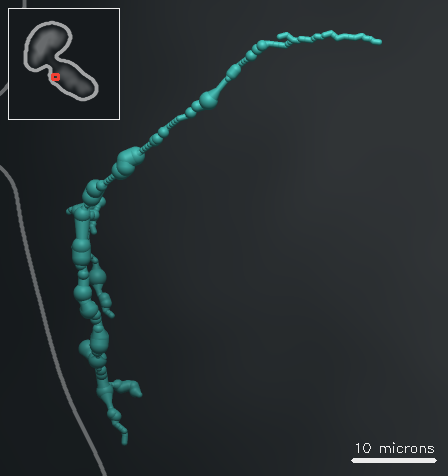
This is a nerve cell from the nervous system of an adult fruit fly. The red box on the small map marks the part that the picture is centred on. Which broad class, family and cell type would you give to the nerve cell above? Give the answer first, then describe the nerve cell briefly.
It is a sensory neuron entering the nerve cord. The name of its family is class mechanosensory tactile. Its cell type is SNta41. It is in the nerve cord and does not reach the brain. The drawing shows no cell body. It has a dozen or fewer branch ends.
